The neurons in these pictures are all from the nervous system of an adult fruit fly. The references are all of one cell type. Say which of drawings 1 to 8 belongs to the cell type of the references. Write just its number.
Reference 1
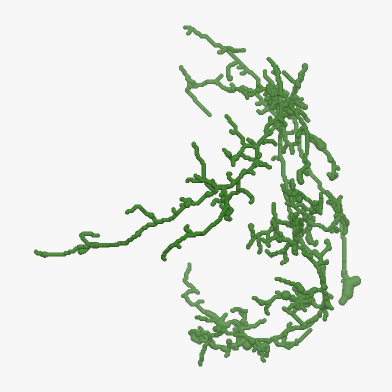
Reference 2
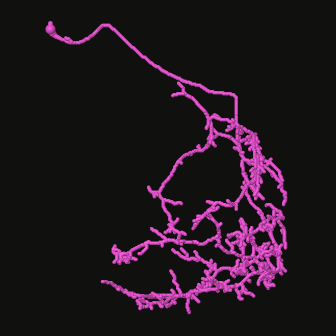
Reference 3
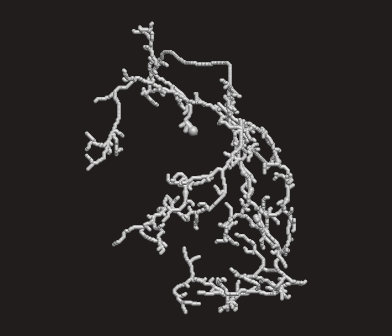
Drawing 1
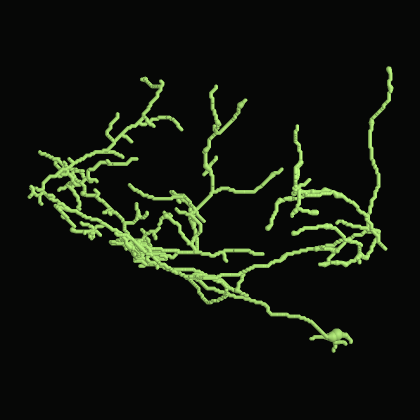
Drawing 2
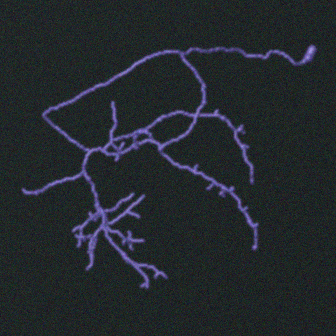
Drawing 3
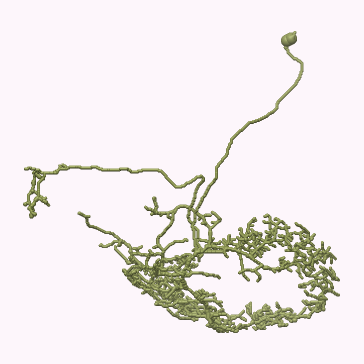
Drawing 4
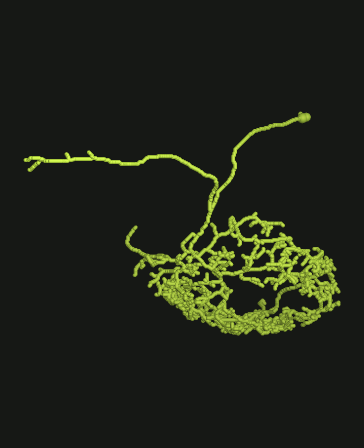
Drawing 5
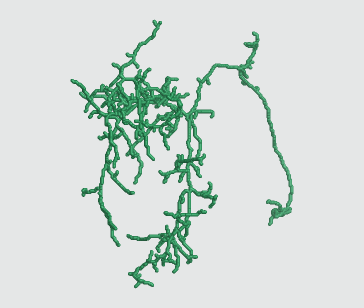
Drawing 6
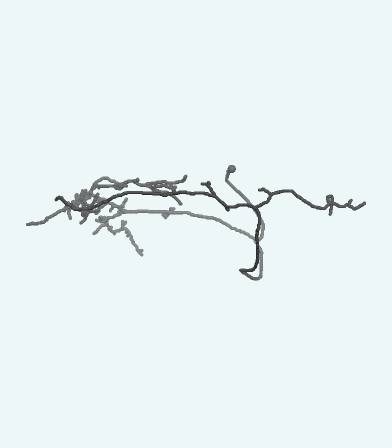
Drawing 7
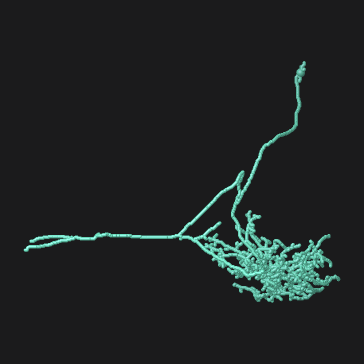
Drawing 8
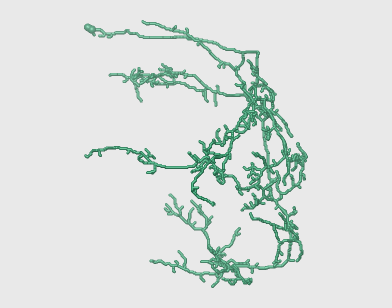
8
